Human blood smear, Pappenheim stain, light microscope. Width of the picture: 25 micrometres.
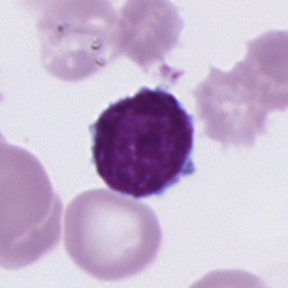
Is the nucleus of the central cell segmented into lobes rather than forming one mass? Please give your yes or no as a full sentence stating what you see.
No, its nucleus is not lobed but a single compact round, oval or kidney-shaped mass.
